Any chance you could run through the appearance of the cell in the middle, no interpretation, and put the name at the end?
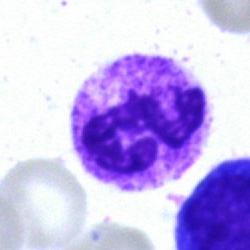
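Outline round, edge smooth. Chromatin dark purple, coarsely clumped. Cytoplasm abundant, pale lilac-pink, with fine violet granules scattered throughout. Cell: segmented neutrophil.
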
